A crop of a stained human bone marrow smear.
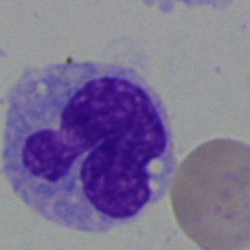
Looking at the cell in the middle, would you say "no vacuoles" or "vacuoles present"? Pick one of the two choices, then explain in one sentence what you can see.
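Vacuoles present. Small clear vacuoles lie in the cytoplasm just right of the nucleus.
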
